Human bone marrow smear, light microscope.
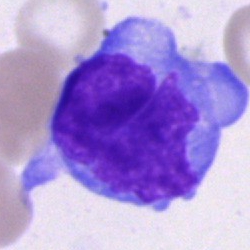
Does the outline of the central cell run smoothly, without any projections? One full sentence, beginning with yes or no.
No, the outline of the cell is rough.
